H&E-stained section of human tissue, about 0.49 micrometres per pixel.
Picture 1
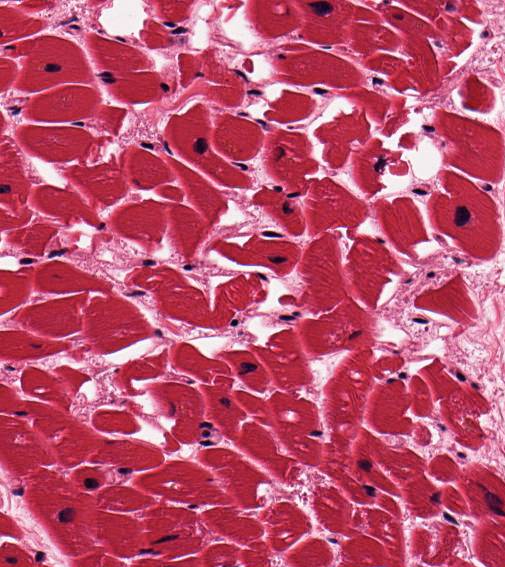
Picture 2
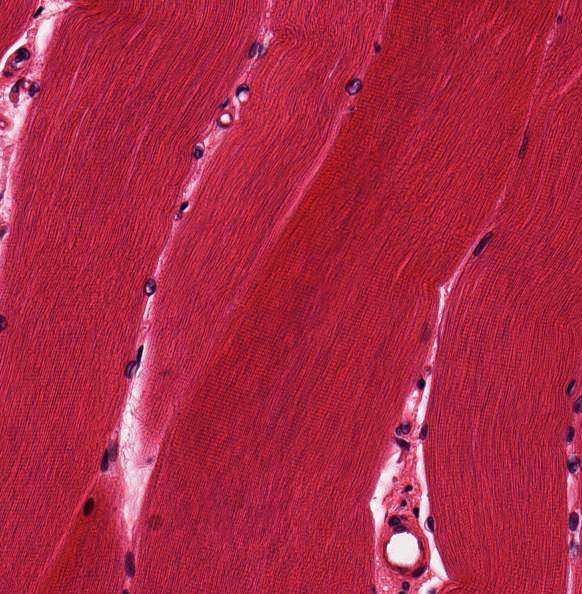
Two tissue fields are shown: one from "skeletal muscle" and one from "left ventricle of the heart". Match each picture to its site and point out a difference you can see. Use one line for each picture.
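Site of picture 1: left ventricle of the heart. Where a fibre's nucleus is seen, it lies in the centre of the fibre.
Site of picture 2: skeletal muscle. The fibre nuclei are flattened and lie at the edges of the fibres rather than in their centres.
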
